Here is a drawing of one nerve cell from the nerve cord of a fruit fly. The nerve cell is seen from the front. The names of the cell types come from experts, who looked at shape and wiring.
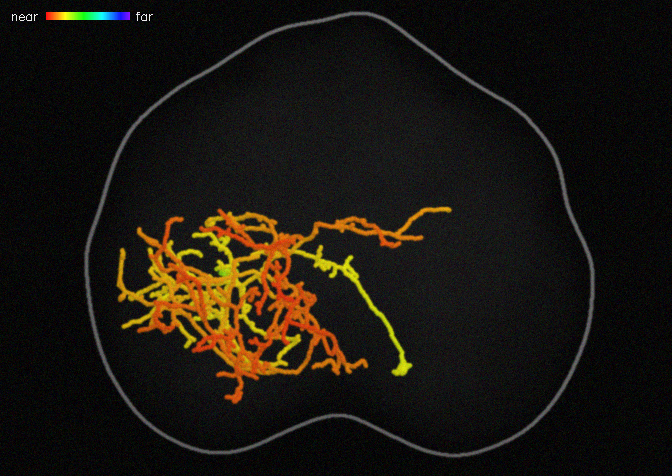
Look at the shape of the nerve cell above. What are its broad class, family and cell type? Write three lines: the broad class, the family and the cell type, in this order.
nerve-cord intrinsic neuron
hemilineage 12B
IN12B020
